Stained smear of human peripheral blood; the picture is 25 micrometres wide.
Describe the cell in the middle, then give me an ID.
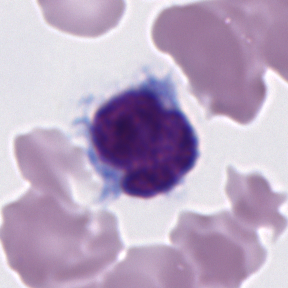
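The cell has a ragged outline fringed by many fine, hair-like cytoplasmic projections, most plentiful along its left and upper sides. Its cytoplasm is pale blue, and no nucleolus can be seen in the nucleus. This is a hairy cell.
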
